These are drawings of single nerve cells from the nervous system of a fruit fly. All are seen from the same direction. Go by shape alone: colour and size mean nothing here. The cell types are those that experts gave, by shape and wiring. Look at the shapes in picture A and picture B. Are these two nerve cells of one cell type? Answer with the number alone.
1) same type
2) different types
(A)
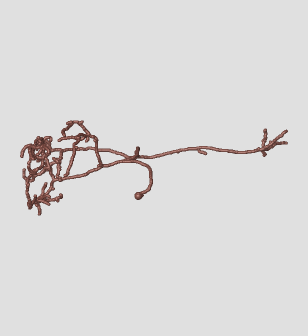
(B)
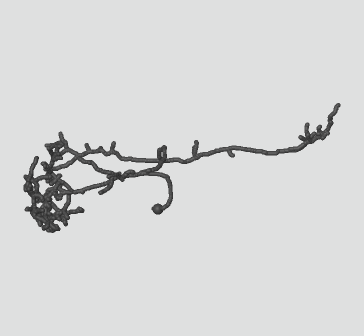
2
